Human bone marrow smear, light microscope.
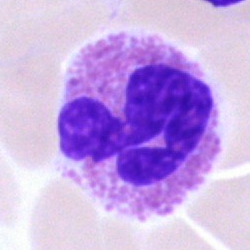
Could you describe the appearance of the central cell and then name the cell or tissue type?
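Chromatin: dark purple, densely condensed. Nuclear lobes: no nucleoli visible. Cytoplasm: no vacuoles. Edge: pale pink non-nucleated cells lie closely around it. Cell: eosinophil.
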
